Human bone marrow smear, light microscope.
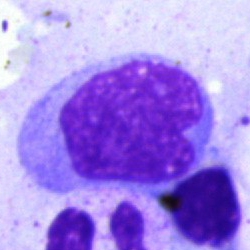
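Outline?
Smooth and oval.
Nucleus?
Shallow notch in its right side, set off-centre to the right, leaving a wider cytoplasm band on the left.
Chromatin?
Finely stippled, small pale spots scattered through.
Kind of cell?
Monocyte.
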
